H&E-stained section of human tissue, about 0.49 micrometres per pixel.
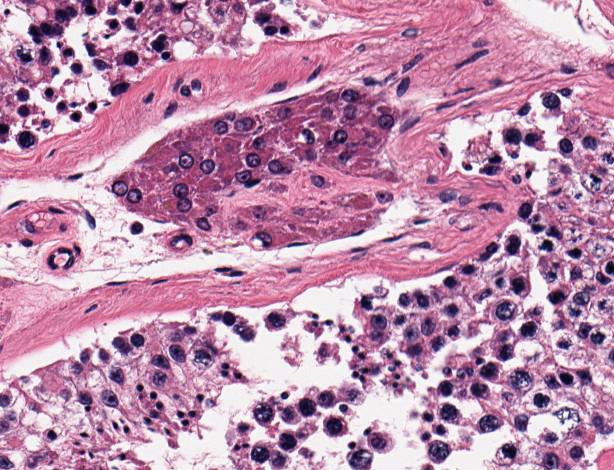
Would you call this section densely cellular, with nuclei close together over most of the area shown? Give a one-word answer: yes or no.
Yes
